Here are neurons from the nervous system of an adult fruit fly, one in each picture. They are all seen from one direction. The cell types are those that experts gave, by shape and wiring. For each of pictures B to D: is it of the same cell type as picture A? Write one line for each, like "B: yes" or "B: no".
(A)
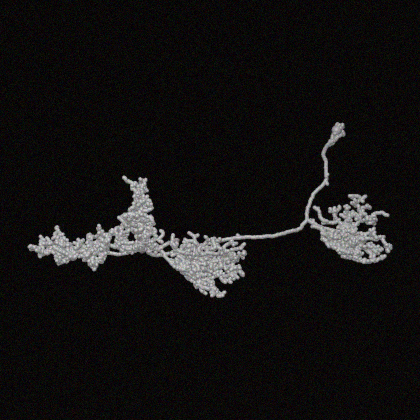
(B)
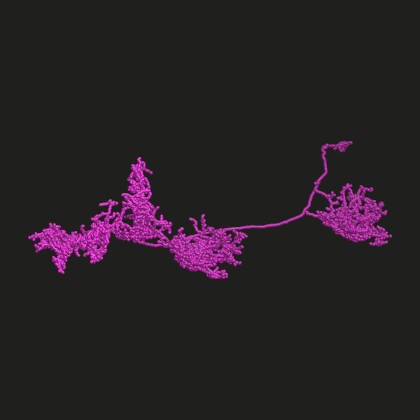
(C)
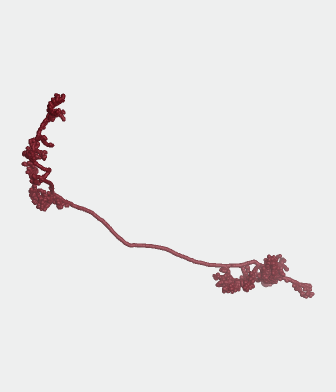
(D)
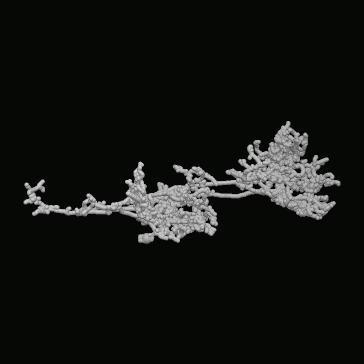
B: yes
C: no
D: yes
